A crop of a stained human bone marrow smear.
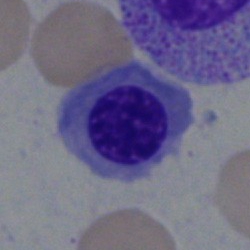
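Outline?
Irregular, with small blunt bumps along the edge.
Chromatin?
Dense and dark purple, small paler patches scattered through it.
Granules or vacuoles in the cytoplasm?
Neither.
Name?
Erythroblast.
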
